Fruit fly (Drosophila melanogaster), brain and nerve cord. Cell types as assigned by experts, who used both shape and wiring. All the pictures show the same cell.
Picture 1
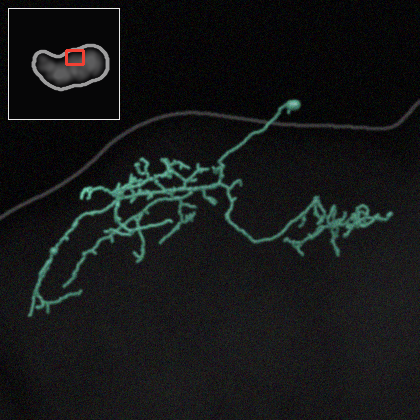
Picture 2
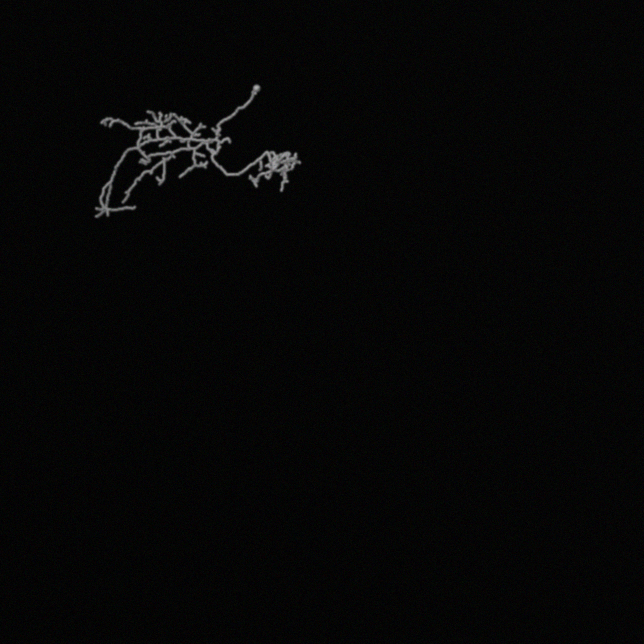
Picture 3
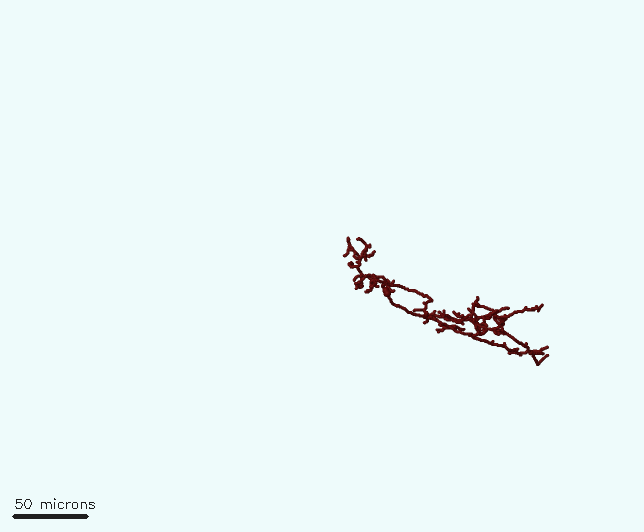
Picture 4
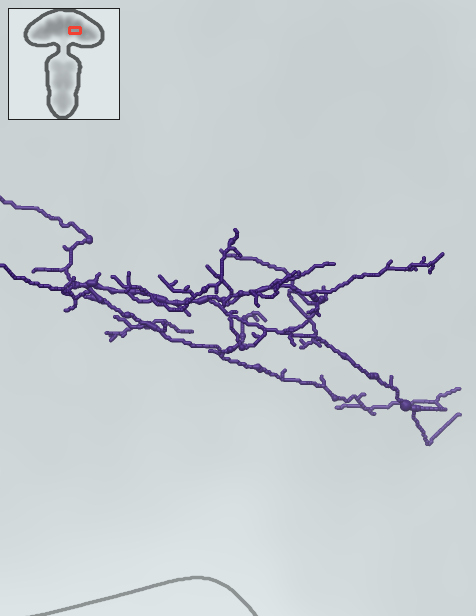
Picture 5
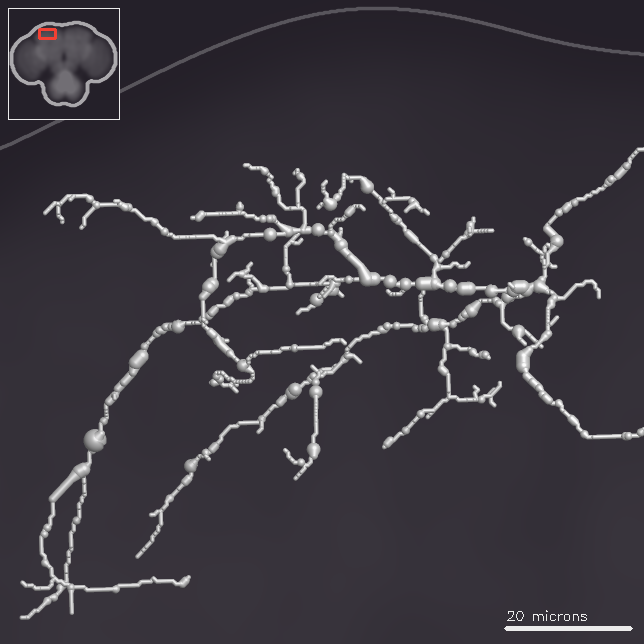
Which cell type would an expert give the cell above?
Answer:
SLP412_b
